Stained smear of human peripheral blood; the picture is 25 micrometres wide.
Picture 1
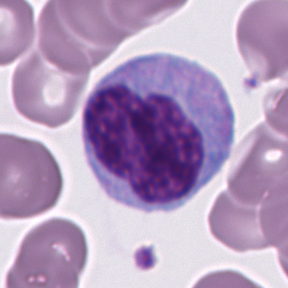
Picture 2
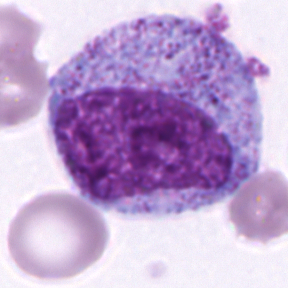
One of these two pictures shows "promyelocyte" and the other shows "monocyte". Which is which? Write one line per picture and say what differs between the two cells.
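Picture 1 is a monocyte. The cytoplasm shows no distinct granules.
Picture 2 is a promyelocyte. Many small purple granules are scattered throughout the cytoplasm.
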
